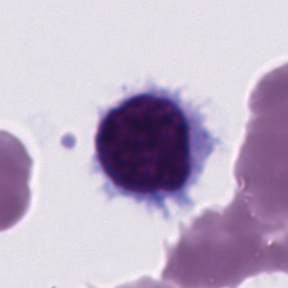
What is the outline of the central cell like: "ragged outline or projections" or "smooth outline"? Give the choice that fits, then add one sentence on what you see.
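Ragged outline or projections. Many fine hair-like projections fringe the cell surface all around.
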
